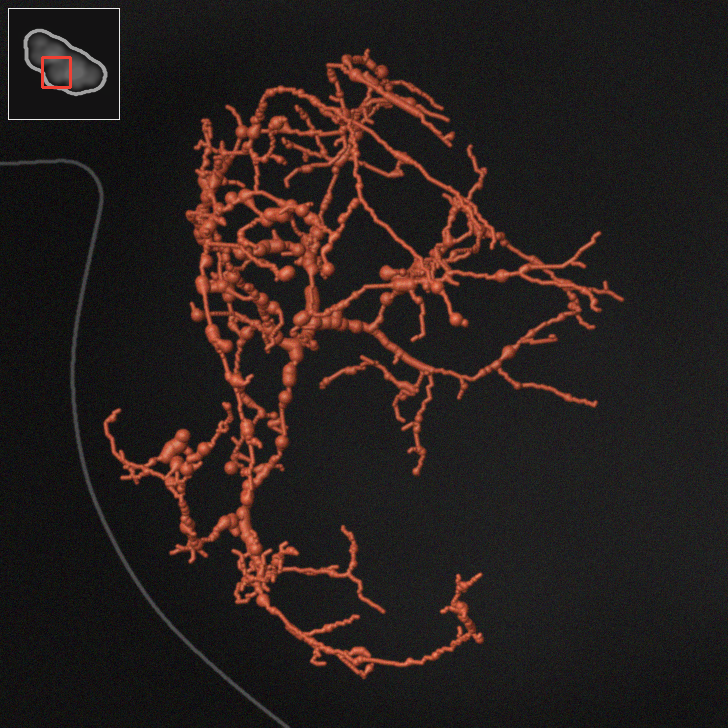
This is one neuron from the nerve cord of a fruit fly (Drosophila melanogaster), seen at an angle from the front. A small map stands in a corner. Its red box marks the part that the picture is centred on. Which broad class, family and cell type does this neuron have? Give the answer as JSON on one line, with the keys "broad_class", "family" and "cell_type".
{"broad_class": "nerve-cord intrinsic neuron", "family": "hemilineage 03A", "cell_type": "IN03A060"}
